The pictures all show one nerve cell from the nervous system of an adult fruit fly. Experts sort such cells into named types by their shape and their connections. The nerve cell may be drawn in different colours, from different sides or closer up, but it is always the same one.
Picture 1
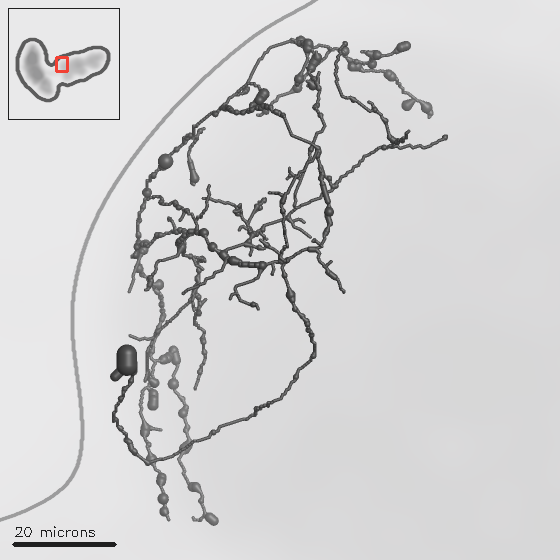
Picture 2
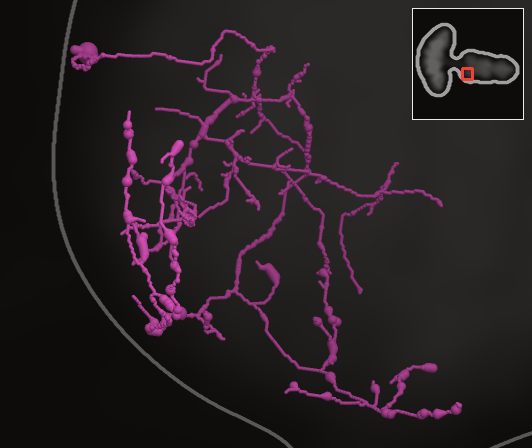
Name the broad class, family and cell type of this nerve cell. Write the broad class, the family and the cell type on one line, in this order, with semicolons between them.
nerve-cord intrinsic neuron; hemilineage 08A; IN08A022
